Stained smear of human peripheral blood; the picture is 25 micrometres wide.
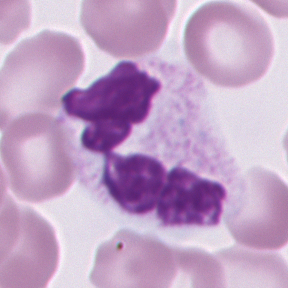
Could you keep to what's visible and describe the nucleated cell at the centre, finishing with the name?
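The nucleus is divided into three or more lobes linked by narrow connections, and the chain of lobes runs from the upper left of the cell to the lower right. The cytoplasm is pale pinkish-lilac and contains no clear vacuoles. This is a segmented neutrophil.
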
